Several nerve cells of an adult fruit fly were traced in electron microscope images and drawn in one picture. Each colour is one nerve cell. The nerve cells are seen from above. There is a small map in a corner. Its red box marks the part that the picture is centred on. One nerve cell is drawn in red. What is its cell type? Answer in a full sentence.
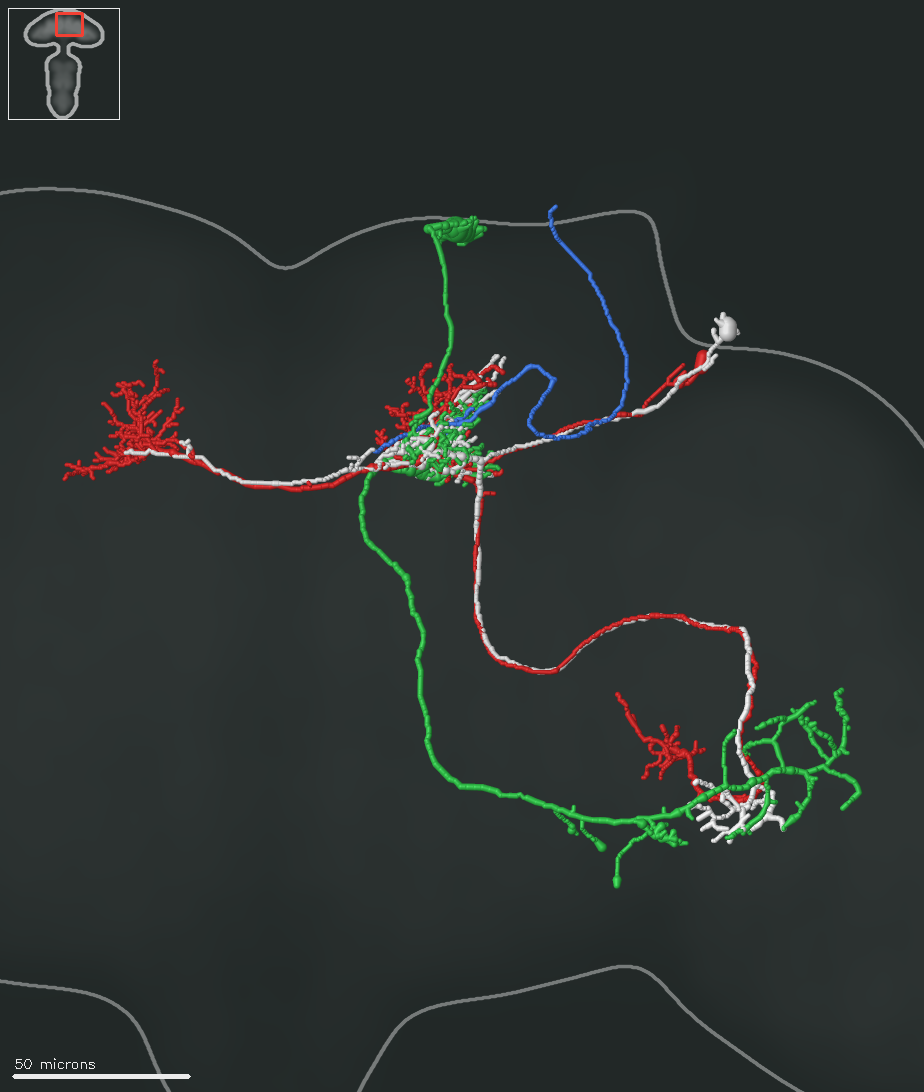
The cell type is VP2+VC5_l2PN.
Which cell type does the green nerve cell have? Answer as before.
The cell type is VP2_adPN.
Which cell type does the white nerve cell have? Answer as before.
The cell type is VP2_l2PN.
